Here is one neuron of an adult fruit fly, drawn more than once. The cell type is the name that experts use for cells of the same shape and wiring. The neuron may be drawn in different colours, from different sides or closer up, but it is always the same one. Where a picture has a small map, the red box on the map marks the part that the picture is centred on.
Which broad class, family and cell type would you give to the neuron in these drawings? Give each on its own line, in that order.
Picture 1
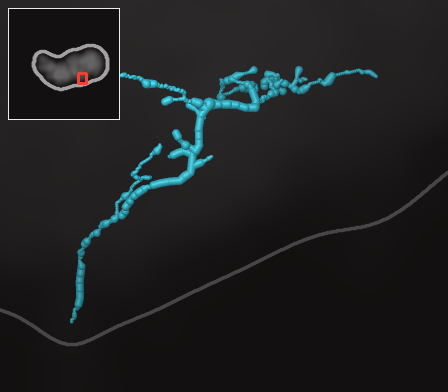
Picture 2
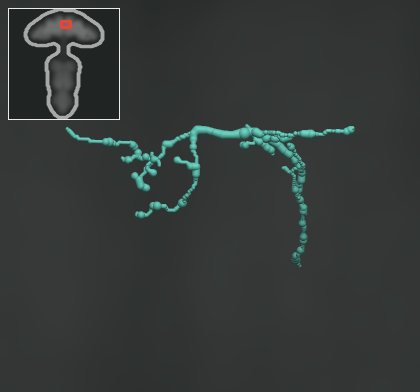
sensory neuron entering the brain
class mechanosensory
TPMN2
